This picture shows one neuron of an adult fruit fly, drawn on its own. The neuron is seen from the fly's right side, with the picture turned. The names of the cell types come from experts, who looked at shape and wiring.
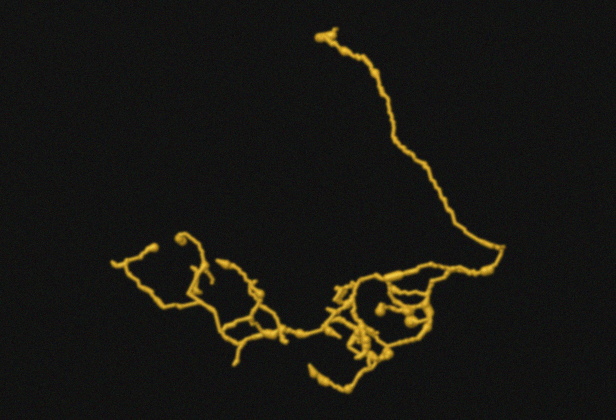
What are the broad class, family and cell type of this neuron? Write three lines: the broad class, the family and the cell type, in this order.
sensory neuron entering the brain
class hygrosensory
HRN_VP1d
